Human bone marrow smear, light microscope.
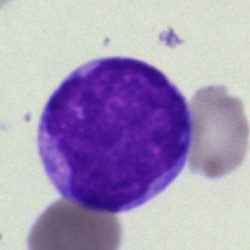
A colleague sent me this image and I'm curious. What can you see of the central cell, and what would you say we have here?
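The cell has a round outline with smooth edges. Its cytoplasm shows only as a thin rim, broadest at the lower left. No granules appear in the cytoplasm, and no vacuoles are present anywhere in the cell. This cell is a blast.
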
